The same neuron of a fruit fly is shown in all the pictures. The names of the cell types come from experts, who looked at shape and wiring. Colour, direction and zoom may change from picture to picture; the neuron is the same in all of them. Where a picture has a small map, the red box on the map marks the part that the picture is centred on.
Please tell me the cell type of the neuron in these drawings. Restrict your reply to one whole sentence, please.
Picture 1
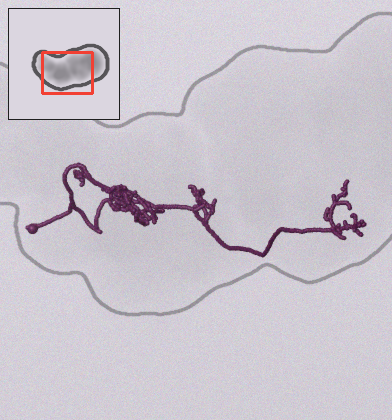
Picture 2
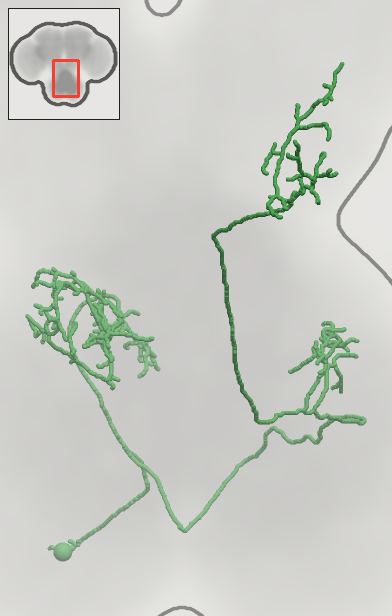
Typed by cell type, the neuron is ANXXX200.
